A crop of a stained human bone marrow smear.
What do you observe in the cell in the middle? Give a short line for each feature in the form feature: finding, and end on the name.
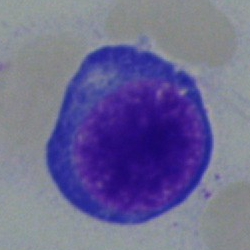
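Nucleus position: off-centre, toward the lower right
Chromatin: finely stippled, no coarse dark clumps
Cytoplasm: deep blue
Paler patch: in the cytoplasm, upper left, beside the nucleus
Identification: proerythroblast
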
